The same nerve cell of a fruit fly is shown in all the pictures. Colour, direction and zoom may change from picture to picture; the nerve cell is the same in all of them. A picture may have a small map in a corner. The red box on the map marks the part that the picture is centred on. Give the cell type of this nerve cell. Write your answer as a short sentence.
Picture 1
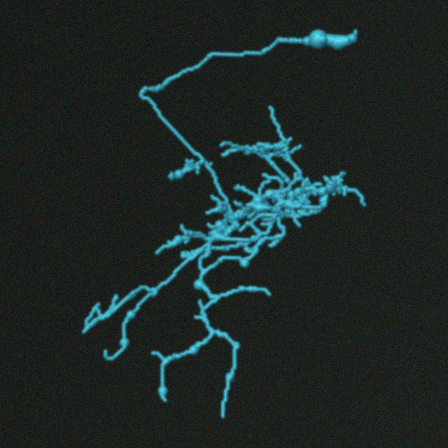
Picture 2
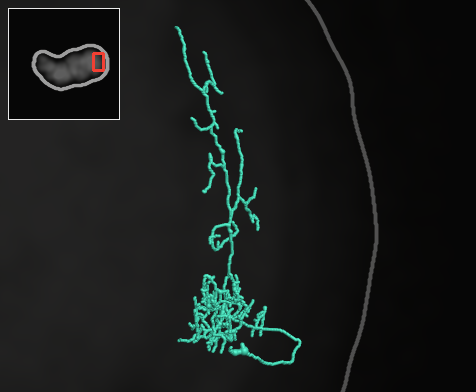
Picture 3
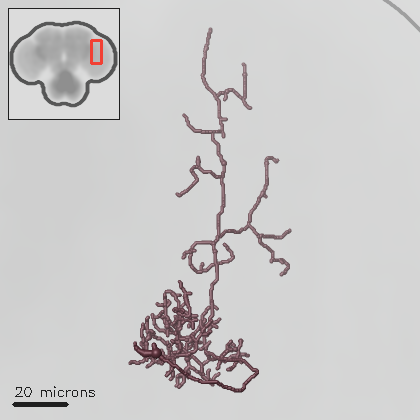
The cell type is Cm8.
